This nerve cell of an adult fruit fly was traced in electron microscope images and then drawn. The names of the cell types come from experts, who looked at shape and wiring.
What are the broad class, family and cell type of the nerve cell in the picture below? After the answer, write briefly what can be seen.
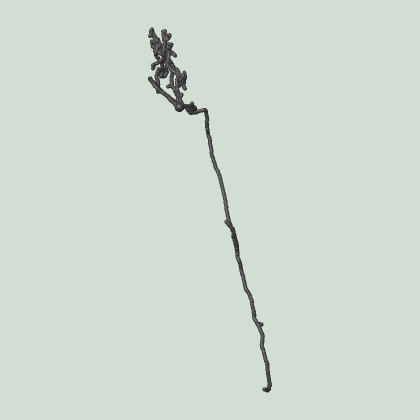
Its broad class is nerve-cord intrinsic neuron. The family is hemilineage 23B. Its cell type is IN23B090. The cell body is at the top of the picture. In this view it is more than twice as tall as it is wide.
